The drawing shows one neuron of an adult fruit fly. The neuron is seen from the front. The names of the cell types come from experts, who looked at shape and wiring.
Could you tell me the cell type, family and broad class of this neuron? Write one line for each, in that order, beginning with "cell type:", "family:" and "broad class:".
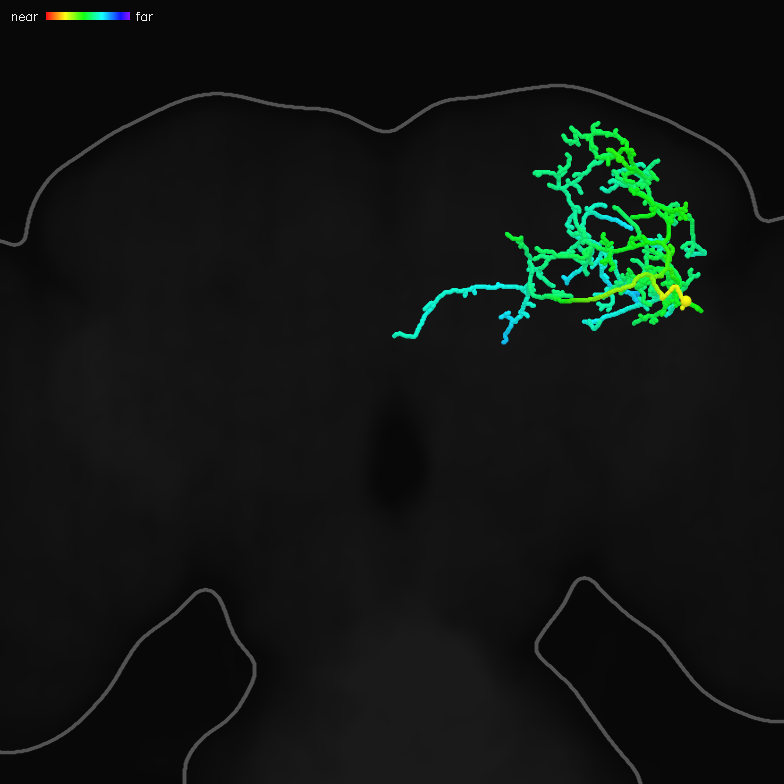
cell type: CL080
family: hemilineage SLPa&l1_anterior
broad class: central-brain intrinsic neuron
